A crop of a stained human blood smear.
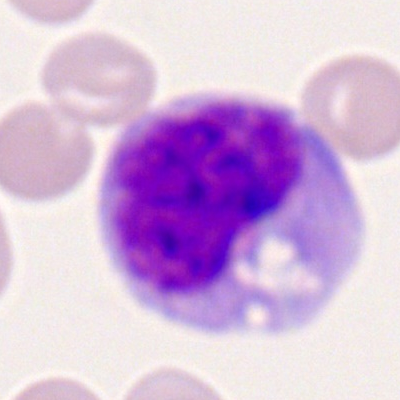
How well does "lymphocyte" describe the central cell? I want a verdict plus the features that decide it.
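Consider the nucleus first: it has a broad indentation on its lower right side. An indentation alone could suit both names, but one this broad goes with monocyte.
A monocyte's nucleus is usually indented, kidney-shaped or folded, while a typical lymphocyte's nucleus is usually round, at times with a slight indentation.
Next, several small clear vacuoles lie in the pale blue-grey cytoplasm at the lower right beside the nucleus, which also goes with monocyte.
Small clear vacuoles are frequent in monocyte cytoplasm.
The outline is roughly round and smooth, and no distinct granules are visible. Taken together, the cell is a monocyte, and lymphocyte does not fit.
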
